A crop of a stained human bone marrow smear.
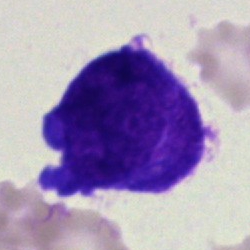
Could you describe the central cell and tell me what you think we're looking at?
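Looking first at the outline, I see it's irregular, with rounded bulges along the left edge. Nearly the whole cell has taken up a deep violet-blue stain. At the top edge a small pale-violet knob sticks out, and along the right edge there's a faint, frayed pink-violet fringe. I'd call this cell a blast.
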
